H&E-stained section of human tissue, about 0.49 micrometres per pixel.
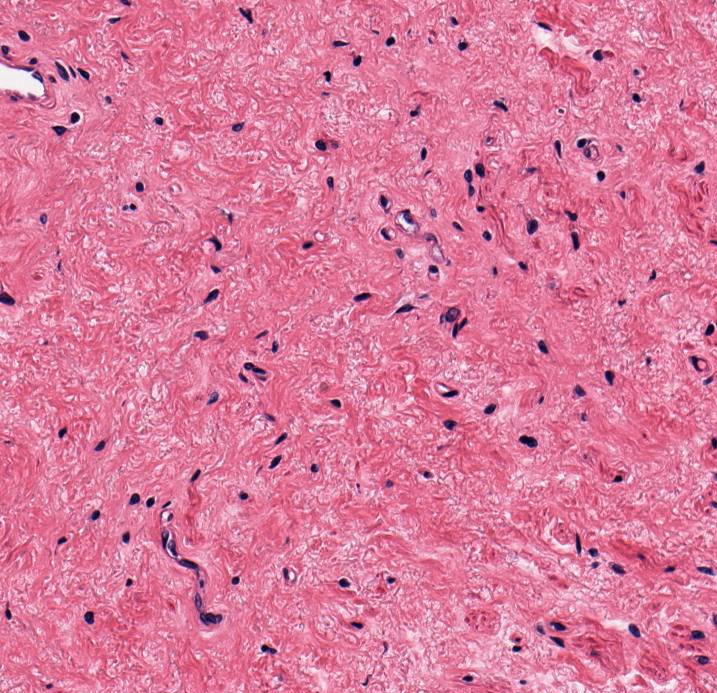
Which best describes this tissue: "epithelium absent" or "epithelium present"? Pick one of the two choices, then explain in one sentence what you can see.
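Epithelium absent. The whole field is filled by pink fibrous stroma with no epithelium anywhere.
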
